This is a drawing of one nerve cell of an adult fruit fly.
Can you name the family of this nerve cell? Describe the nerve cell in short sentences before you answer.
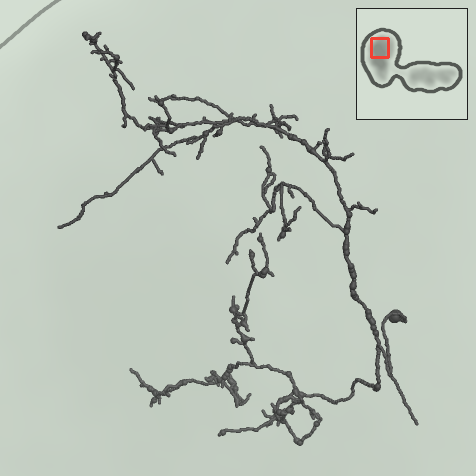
Dozens of branch ends can be seen. As drawn here it is about as wide as it is tall. It is a central-brain intrinsic neuron. The family is hemilineage DM1_dorsal.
